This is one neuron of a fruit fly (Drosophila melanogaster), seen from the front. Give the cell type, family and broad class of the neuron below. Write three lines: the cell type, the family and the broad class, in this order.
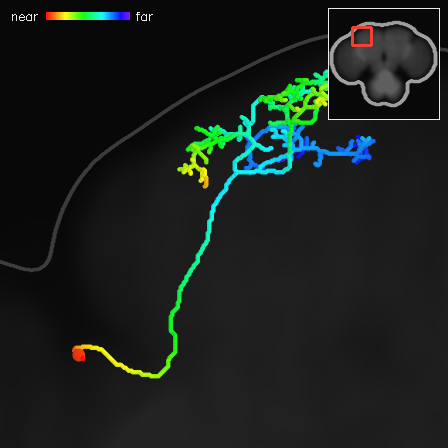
SLP142
hemilineage SLPal5
central-brain intrinsic neuron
